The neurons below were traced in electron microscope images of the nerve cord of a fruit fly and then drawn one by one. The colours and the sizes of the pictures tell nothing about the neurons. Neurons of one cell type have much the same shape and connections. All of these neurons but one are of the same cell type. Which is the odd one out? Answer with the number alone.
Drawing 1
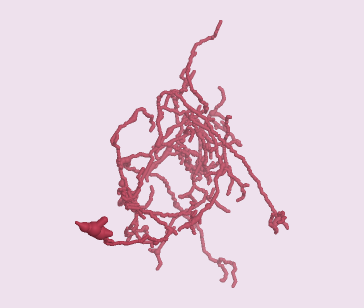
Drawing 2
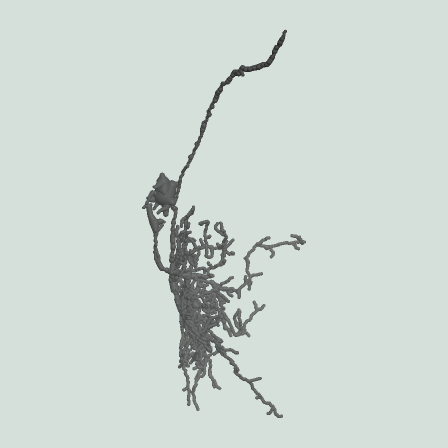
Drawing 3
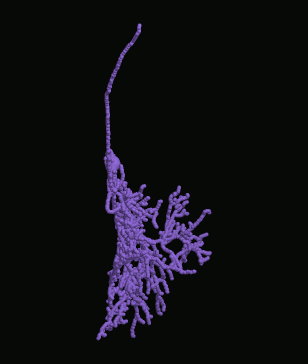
1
